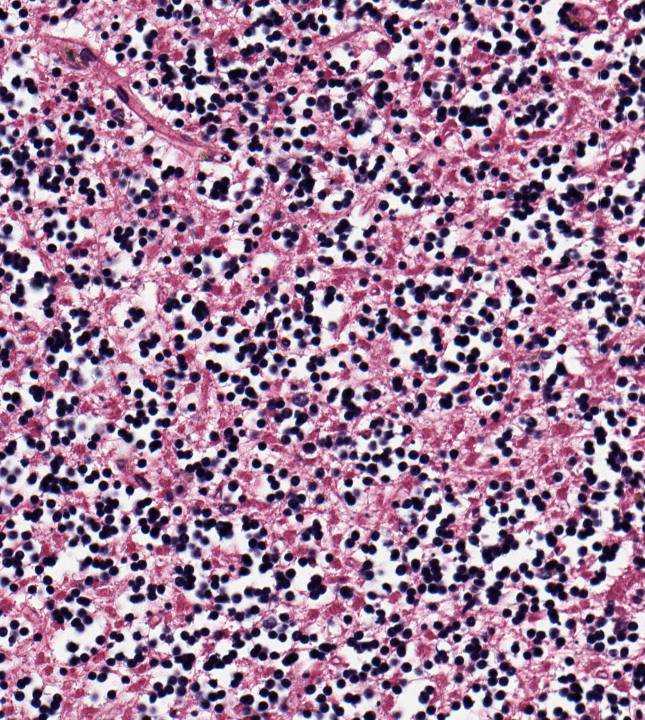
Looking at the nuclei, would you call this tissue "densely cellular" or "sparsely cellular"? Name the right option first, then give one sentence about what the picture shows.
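Densely cellular. Small round dark nuclei are packed densely and fairly evenly across the whole field.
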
